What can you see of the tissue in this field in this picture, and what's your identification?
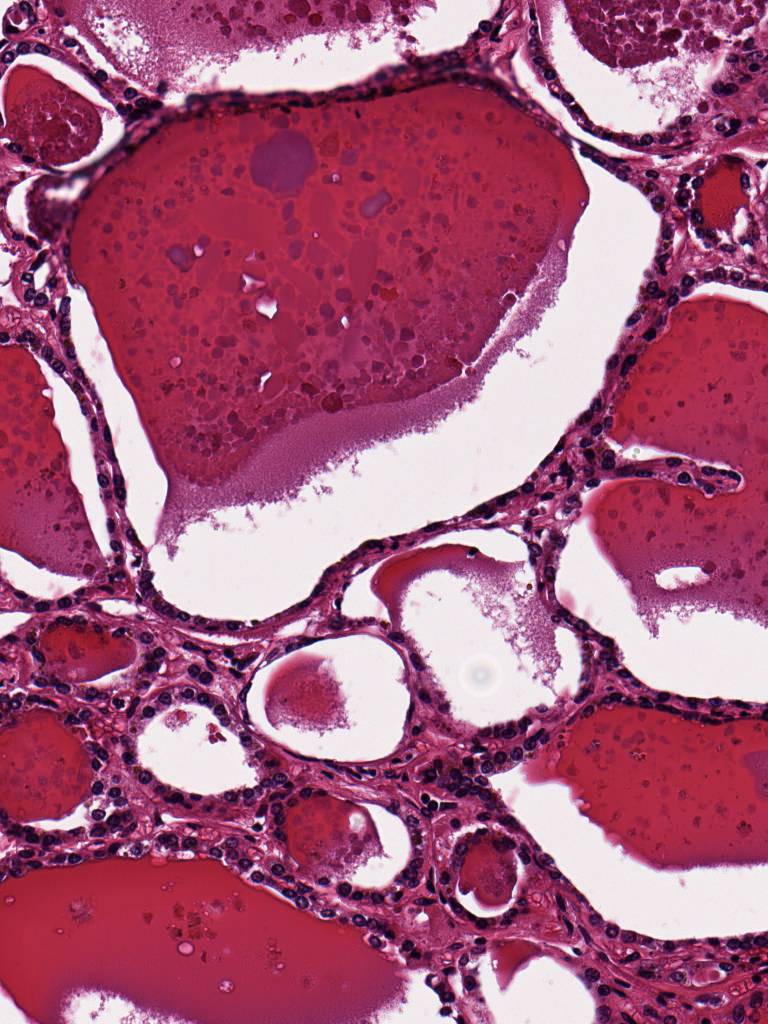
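Follicles: closely packed and very unequal in size, largest in the upper left, smallest in the lower middle. Lining: a single layer of flattened to low cuboidal epithelial cells with small, round, darkly stained nuclei. Colloid: in the large upper left follicle it turns paler purple and frothy along its lower edge. The tissue is thyroid.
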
